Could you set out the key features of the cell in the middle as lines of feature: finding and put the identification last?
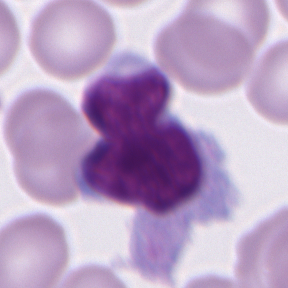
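Cytoplasm: lies mostly to the lower right of the nucleus
Nuclear outline: pinched in from both sides, waisted, figure-of-eight
Cytoplasmic edge: frayed into fine, ragged projections
Granules: no distinct granules seen
Identity: typical lymphocyte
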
